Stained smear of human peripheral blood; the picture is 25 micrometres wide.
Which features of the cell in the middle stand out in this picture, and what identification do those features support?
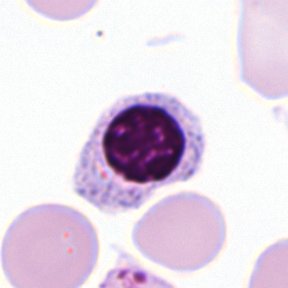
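The cell is about 1.5 times as wide as a complete red cell lying in the same field. Its nucleus is round in outline, about 7 micrometres across, and occupies about 50% of the cell's area. The nucleus lies off-centre, displaced towards the upper right. The chromatin is dark purple and coarsely clumped, with paler streaks separating the clumps. The cytoplasm is a pale greyish-lilac, and its broadest band lies below and to the left of the nucleus. The cell is a normoblast.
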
